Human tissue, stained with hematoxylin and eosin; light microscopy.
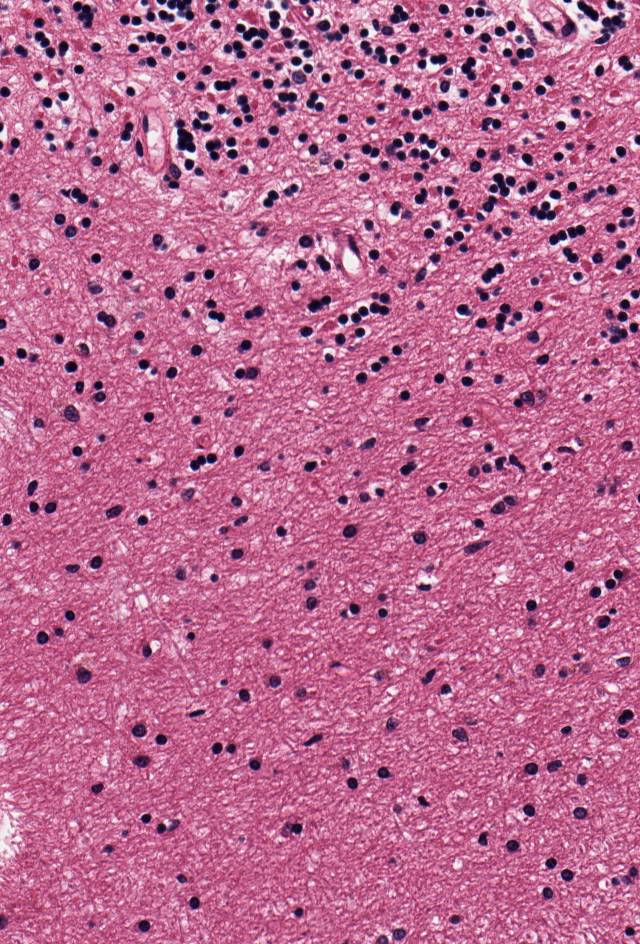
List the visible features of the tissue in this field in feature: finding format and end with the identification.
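Upper nuclei: crowded along the top; small, round, densely dark-staining.
Scattered nuclei: round, many within a small clear halo, little visible cytoplasm.
Fibres: fine, pink, an interwoven mesh running in many directions, not parallel bundles.
Vessels: a few, small and thin-walled, in the upper part among the crowded nuclei.
Name: cerebellum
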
